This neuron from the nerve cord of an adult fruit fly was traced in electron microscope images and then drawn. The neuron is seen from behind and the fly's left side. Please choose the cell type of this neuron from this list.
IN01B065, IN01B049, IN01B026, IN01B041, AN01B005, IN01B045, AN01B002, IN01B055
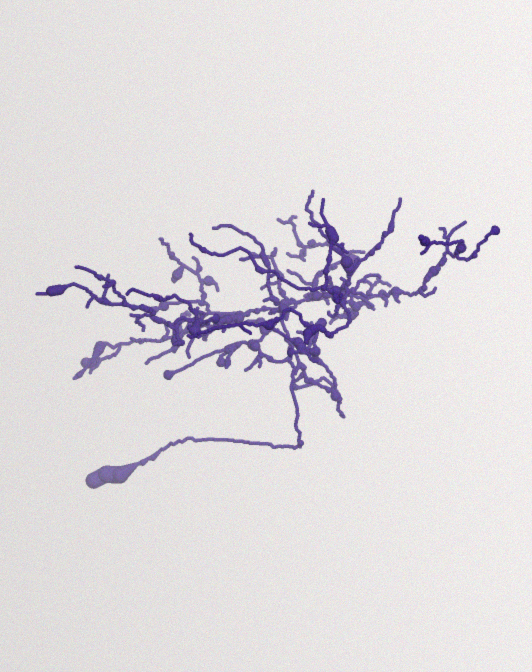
IN01B049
